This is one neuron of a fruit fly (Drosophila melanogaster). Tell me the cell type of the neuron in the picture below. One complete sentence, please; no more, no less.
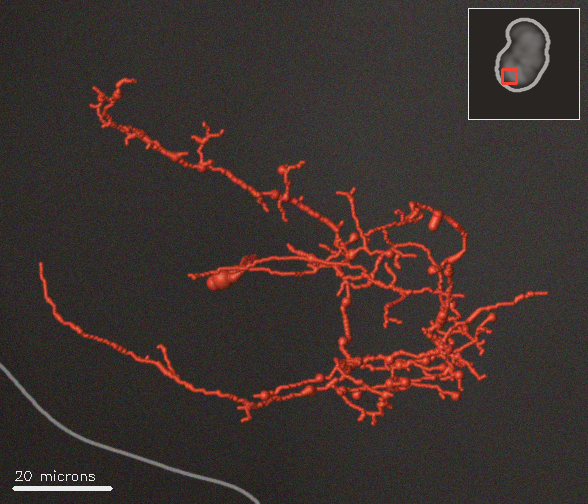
The neuron here falls under cell type IN16B090.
